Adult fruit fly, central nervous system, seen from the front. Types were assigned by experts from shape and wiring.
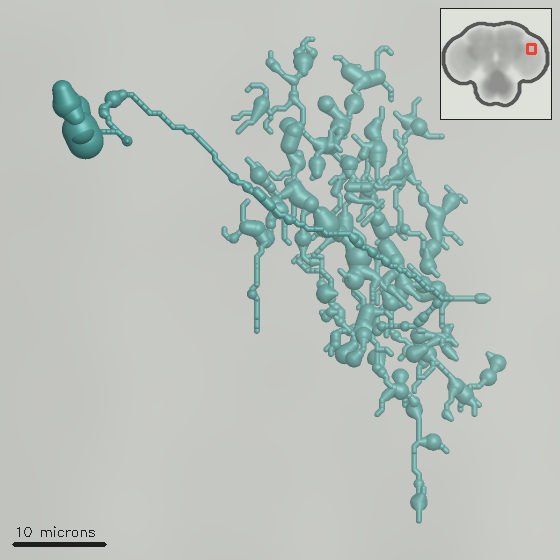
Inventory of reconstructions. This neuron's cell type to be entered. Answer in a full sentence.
The cell type is Dm12.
